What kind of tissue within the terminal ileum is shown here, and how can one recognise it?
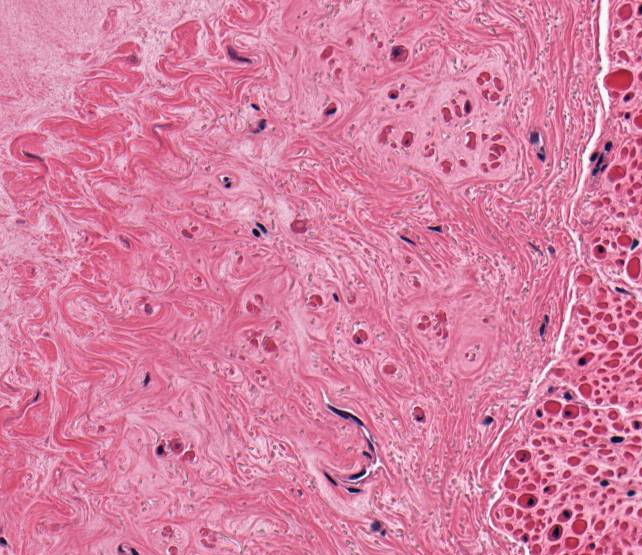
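Dense connective tissue, filling the left and central parts. Bundles wavy, densely eosinophilic collagen; stroma sparsely cellular, with scattered small dark elongated nuclei.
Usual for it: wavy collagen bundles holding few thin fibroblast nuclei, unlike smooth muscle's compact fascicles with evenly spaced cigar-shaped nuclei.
Right edge: densely packed small round eosinophilic profiles, varying in size, separated by thin pale rims.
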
